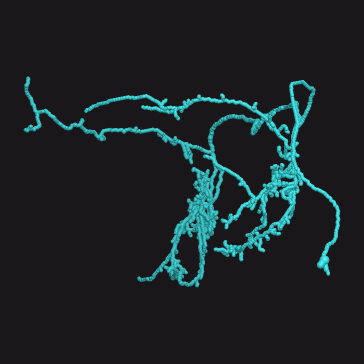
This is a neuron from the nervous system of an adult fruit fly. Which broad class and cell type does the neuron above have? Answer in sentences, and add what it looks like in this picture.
Its broad class is central-brain intrinsic neuron. The cell type is PS358. Its cell body lies at the lower right of the picture. The picture shows dozens of branch ends.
